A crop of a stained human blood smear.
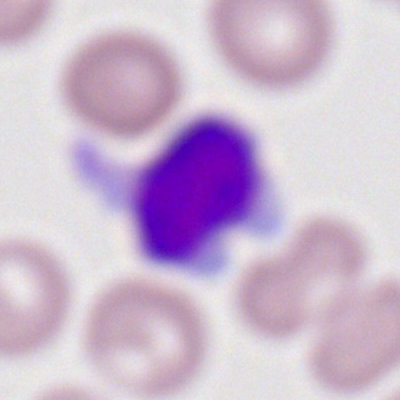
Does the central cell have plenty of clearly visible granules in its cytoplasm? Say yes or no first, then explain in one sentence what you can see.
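No. No granules are visible in the cytoplasm.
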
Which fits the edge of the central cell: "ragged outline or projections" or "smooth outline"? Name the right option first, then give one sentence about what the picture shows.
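Ragged outline or projections. The cell outline is irregular, with the cytoplasm drawn out into a tapering extension toward the left.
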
